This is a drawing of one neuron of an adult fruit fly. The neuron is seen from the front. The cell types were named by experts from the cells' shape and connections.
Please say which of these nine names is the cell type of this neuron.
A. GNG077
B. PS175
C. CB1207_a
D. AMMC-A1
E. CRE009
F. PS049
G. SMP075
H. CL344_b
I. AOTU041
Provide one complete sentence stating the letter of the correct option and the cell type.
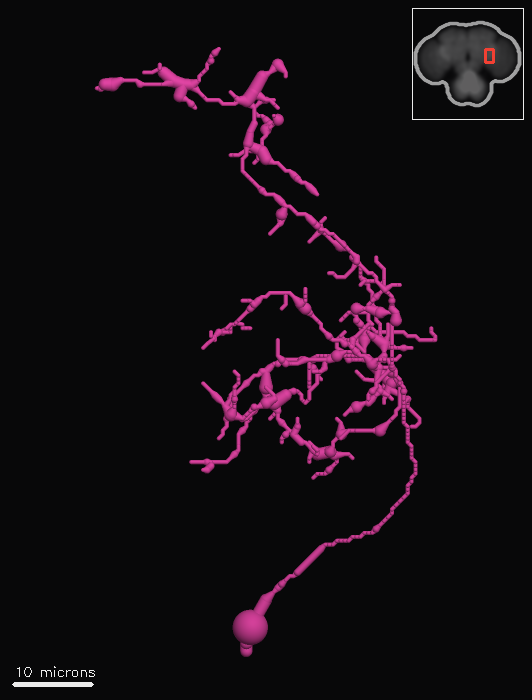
The matching cell type for the neuron is option C, CB1207_a.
